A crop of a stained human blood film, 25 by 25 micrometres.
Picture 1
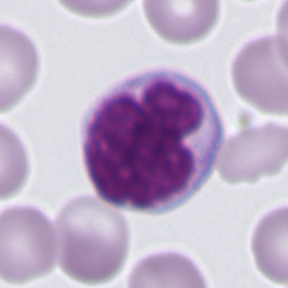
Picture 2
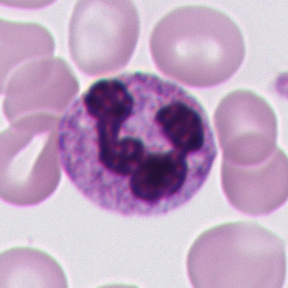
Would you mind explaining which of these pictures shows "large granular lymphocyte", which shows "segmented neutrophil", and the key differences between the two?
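In picture 2 you can see the segmented neutrophil; picture 1 holds the large granular lymphocyte. Begin with what they share: both outlines are round and smooth, both nuclei have dark purple, coarsely clumped chromatin with no nucleoli to be seen, and neither cytoplasm shows vacuoles.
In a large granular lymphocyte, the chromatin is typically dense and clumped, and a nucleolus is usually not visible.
The clearest difference is the cytoplasm of the segmented neutrophil: there is plenty of it, pale pinkish-lilac, with fine lilac granules scattered evenly through it.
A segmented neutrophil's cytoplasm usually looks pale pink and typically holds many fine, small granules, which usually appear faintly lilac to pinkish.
For the large granular lymphocyte, the cell is about 12 micrometres across, and its nucleus fills about 70% of the cell's area.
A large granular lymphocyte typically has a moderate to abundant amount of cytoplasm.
A red cell touches its right edge.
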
